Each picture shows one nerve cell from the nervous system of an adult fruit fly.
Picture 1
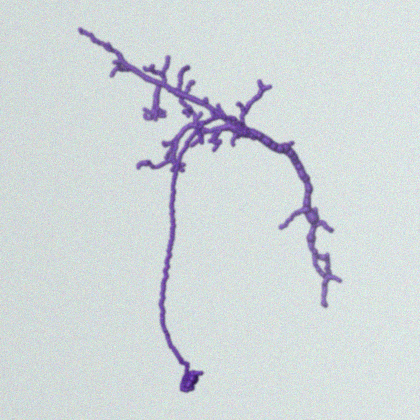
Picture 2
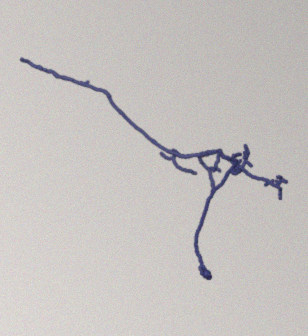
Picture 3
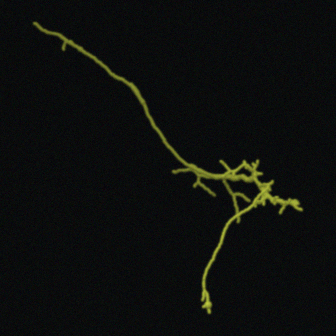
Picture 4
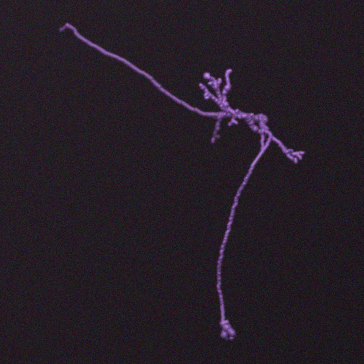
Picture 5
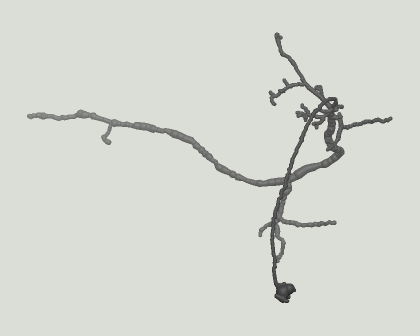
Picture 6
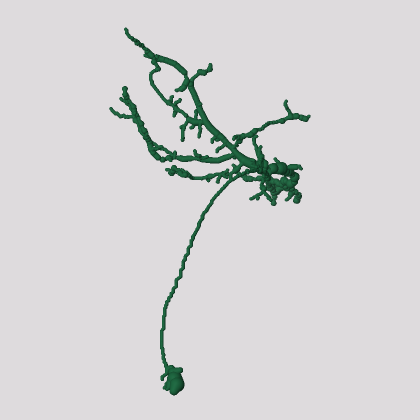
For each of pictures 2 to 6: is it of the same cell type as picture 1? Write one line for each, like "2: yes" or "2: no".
2: no
3: no
4: yes
5: no
6: yes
